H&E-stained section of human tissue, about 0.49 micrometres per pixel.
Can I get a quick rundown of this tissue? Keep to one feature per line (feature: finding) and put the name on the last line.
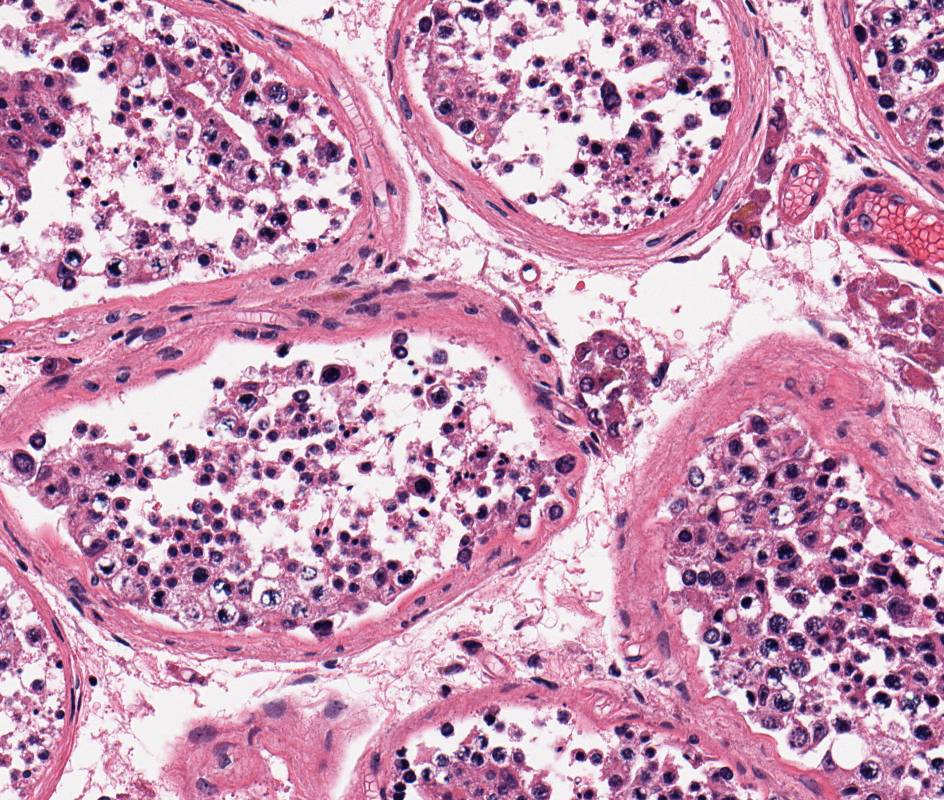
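Architecture: round to oval tubules in cross-section, separated by interstitial tissue
Tubule contents: cells loosely scattered and detached from one another, not in orderly layers
Nuclei of the loose cells: many small, dark, round and condensed
Interstitium: a small cluster of cells with pink cytoplasm just right of centre
Name: testis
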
